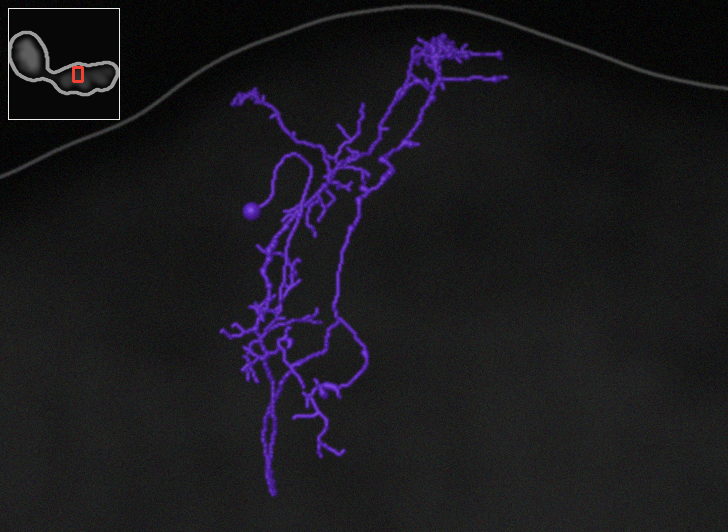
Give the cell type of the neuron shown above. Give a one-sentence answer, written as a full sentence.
To the cell type IN17A111 belongs this neuron.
